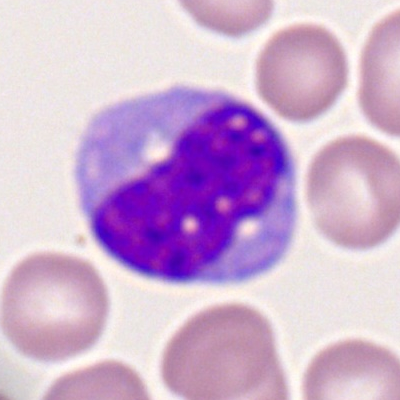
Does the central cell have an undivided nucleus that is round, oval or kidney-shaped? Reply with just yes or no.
No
